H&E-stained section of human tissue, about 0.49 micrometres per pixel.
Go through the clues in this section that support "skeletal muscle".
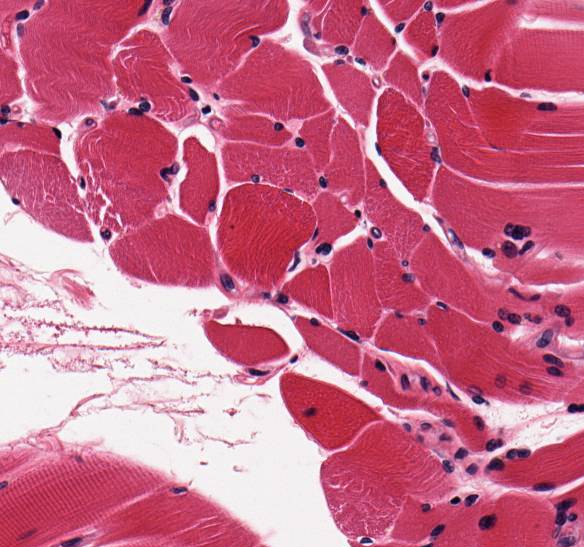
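Named: skeletal muscle. Fibre nuclei lie at the fibre edges, not in the centres. Fibre cytoplasm stains deep, fairly uniform pink-red. No fat cells among the fibres. Narrow clear clefts part many fibres from one another.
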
